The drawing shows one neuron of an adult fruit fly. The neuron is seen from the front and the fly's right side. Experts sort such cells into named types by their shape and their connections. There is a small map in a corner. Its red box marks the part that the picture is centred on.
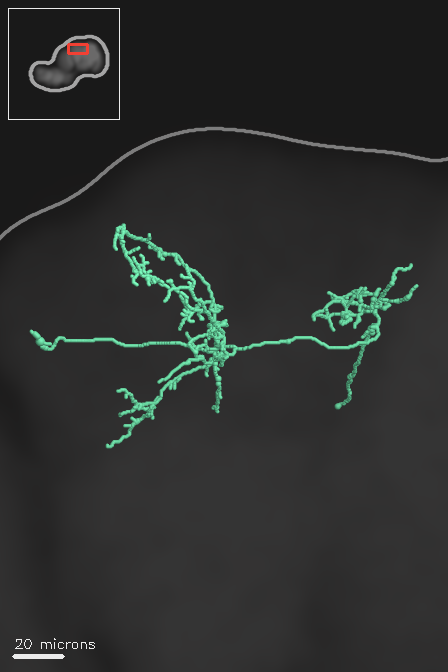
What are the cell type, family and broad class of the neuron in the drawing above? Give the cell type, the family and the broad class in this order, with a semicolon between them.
SMP274; hemilineage CLp2; central-brain intrinsic neuron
